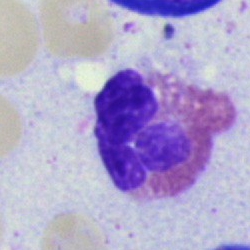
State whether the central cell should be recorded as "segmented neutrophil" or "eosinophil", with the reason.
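The central cell is an eosinophil, not a segmented neutrophil. Its chromatin is dark purple and coarsely clumped. No nucleoli are visible in the nucleus. Most of the cytoplasm lies to the right of the nucleus. The cell outline is irregular rather than smoothly round.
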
